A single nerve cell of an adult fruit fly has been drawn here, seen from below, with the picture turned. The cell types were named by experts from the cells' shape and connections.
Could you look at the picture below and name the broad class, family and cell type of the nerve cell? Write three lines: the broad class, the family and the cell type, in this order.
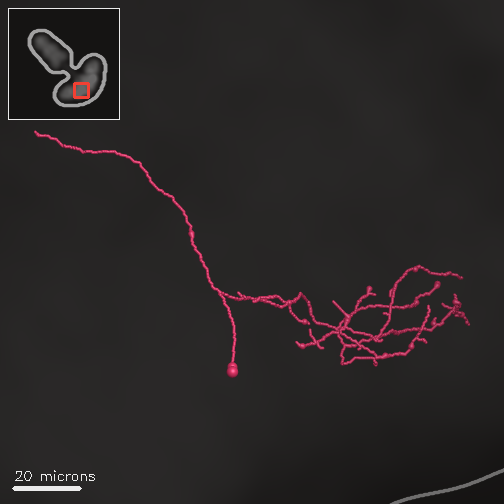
central-brain intrinsic neuron
hemilineage LALa1_anterior
LAL071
